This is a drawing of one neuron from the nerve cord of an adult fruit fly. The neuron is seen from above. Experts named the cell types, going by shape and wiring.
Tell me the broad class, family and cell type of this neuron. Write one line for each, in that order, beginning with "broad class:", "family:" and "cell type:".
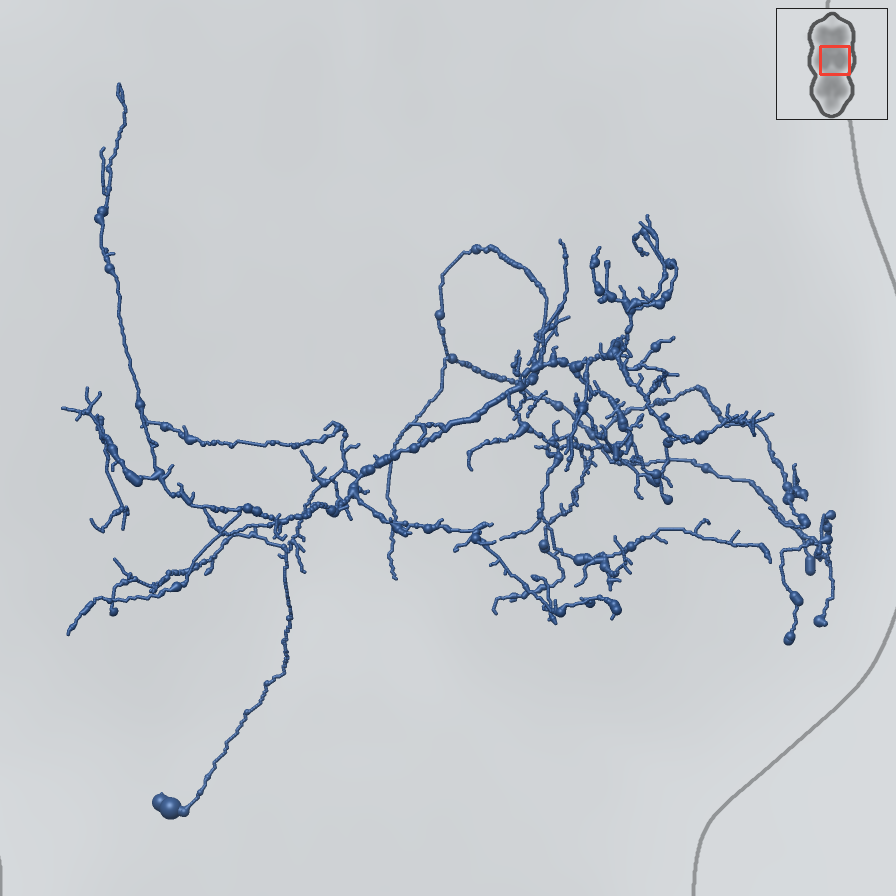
broad class: nerve-cord intrinsic neuron
family: hemilineage 12B
cell type: IN12B045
